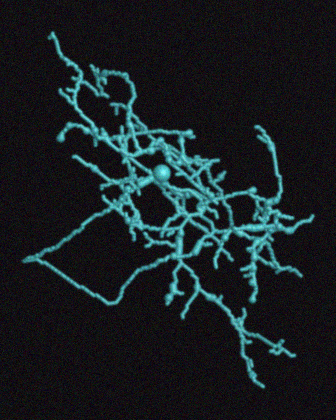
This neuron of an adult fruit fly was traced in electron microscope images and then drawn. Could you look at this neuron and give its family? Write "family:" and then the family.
family: hemilineage 11B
